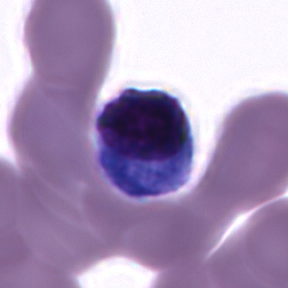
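Plasma cell at the centre of a stained smear of human peripheral blood under the light microscope. Its outline is roughly round, and the nucleus sits eccentrically toward the top. Cytoplasm fills nearly half of the cell, mostly on the lower side, and shows no distinct granules.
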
